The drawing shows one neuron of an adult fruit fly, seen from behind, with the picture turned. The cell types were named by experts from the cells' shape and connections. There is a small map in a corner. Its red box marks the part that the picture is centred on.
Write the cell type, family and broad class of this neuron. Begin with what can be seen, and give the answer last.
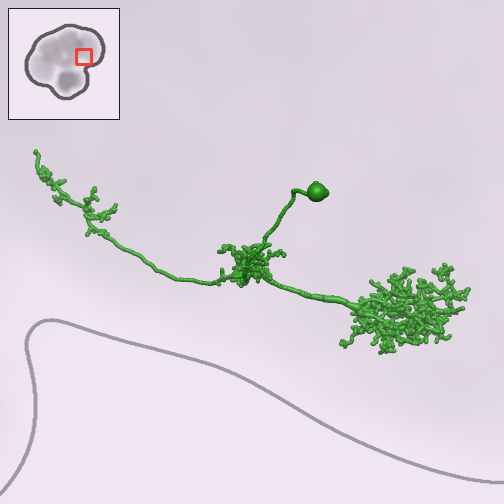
Dozens of branch ends can be seen. As drawn here it is wider than it is tall. Its cell type is Y3. Its family is Y. Its broad class is optic-lobe intrinsic neuron.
